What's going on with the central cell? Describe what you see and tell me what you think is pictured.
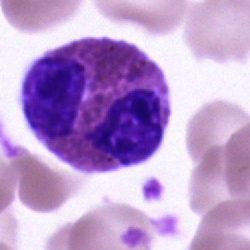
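A smooth outline, round to slightly oval, encloses dense, dark purple chromatin. A few small dark dots are scattered in the cytoplasm, and no vacuoles are seen there. It is an eosinophil.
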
